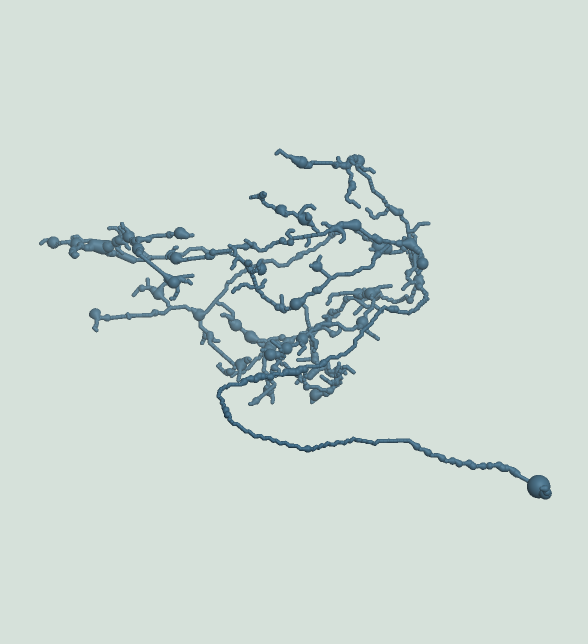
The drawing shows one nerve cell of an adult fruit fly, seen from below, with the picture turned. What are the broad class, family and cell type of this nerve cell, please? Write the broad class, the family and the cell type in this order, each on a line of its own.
central-brain intrinsic neuron
hemilineage LHl4_dorsal
CB1619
